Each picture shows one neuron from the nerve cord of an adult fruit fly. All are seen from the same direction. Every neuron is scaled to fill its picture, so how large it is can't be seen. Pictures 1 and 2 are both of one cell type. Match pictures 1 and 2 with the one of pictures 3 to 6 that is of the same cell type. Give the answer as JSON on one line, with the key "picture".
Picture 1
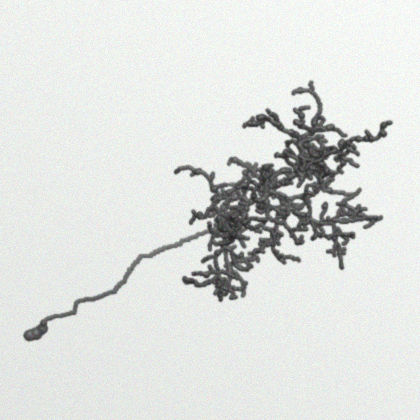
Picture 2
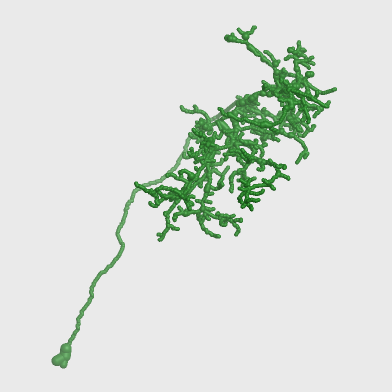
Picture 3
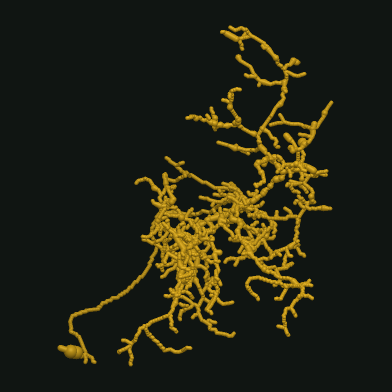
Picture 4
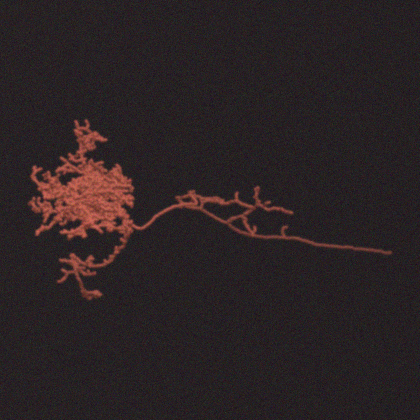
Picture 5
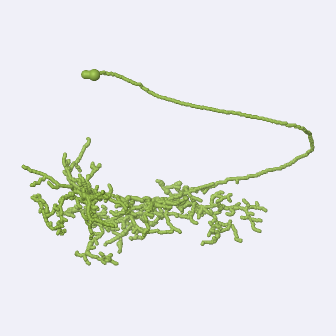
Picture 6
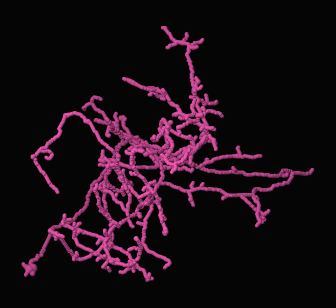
{"picture": 3}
